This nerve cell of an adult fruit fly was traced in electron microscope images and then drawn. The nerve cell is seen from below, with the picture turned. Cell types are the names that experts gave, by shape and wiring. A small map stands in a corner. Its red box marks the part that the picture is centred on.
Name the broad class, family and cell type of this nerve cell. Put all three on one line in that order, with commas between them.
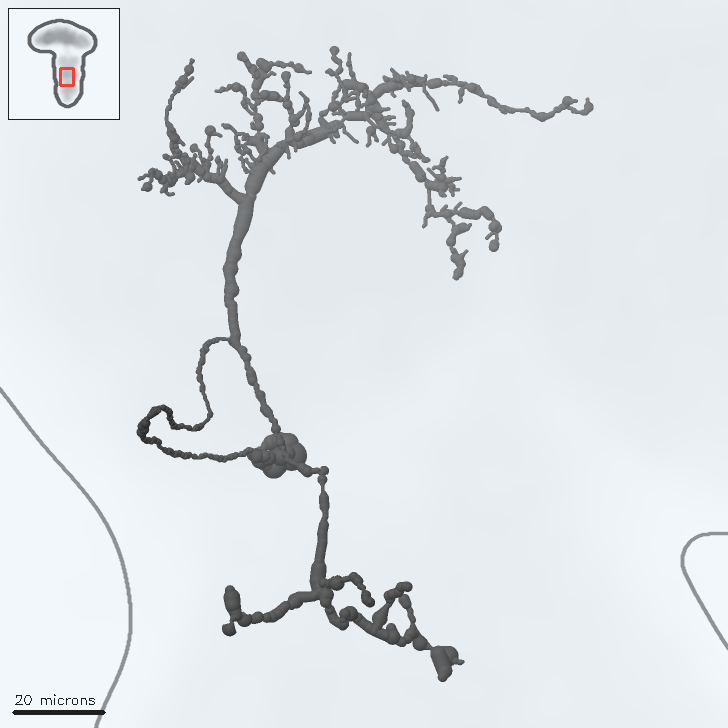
nerve-cord intrinsic neuron, hemilineage 11B, IN11B003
